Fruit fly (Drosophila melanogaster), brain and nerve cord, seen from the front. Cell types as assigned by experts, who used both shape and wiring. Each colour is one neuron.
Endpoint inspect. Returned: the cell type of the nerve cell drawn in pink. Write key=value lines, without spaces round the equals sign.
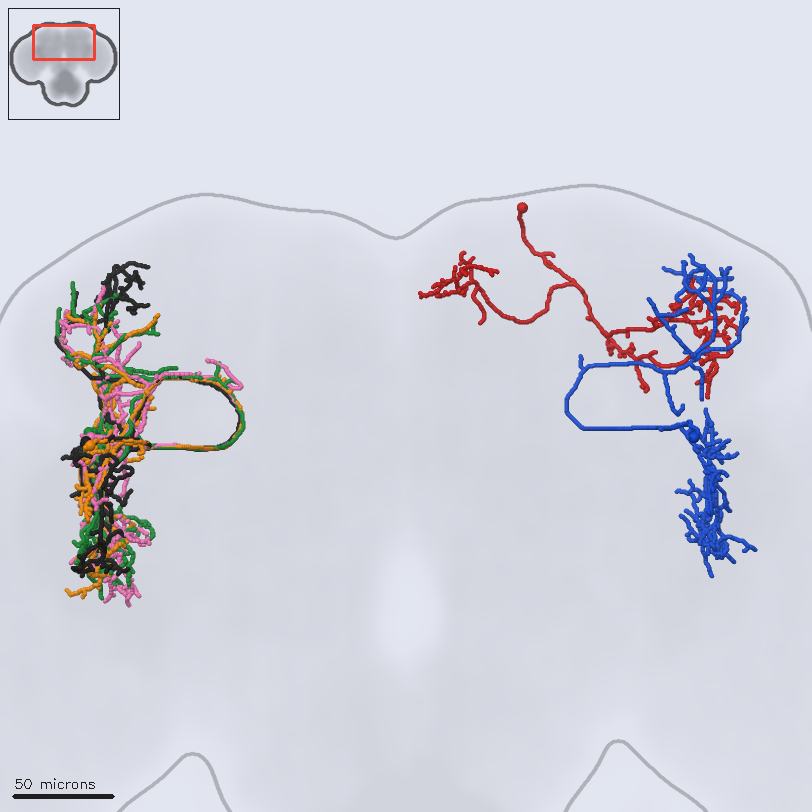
cell_type=AVLP225_b1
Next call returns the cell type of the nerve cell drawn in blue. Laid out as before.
cell_type=AVLP225_b3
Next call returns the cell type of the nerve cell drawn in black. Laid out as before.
cell_type=AVLP227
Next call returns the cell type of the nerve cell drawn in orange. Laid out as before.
cell_type=AVLP225_a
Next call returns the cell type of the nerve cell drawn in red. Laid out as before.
cell_type=CB3261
